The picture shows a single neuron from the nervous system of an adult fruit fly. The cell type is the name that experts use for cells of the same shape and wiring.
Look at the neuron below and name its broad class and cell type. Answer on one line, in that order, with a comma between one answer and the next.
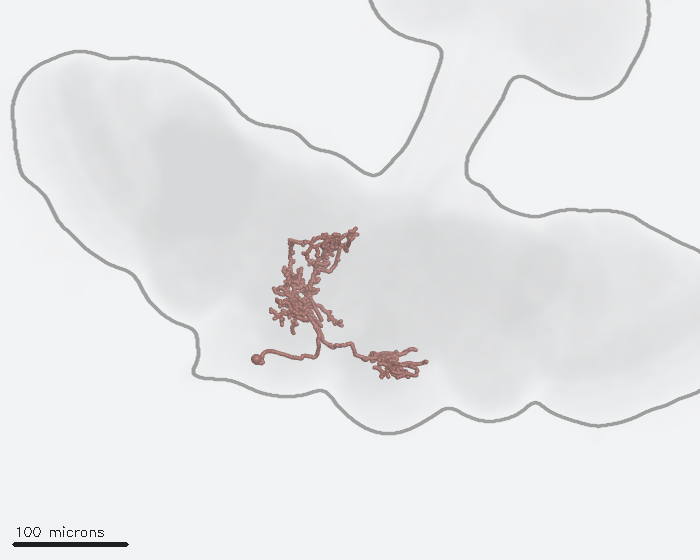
central-brain intrinsic neuron, GNG205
